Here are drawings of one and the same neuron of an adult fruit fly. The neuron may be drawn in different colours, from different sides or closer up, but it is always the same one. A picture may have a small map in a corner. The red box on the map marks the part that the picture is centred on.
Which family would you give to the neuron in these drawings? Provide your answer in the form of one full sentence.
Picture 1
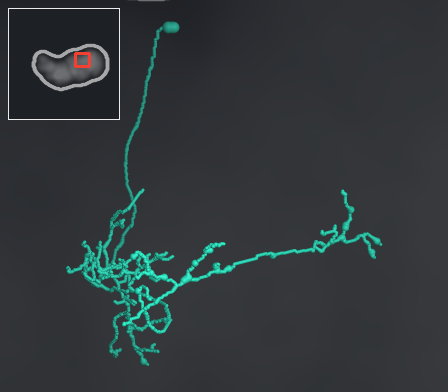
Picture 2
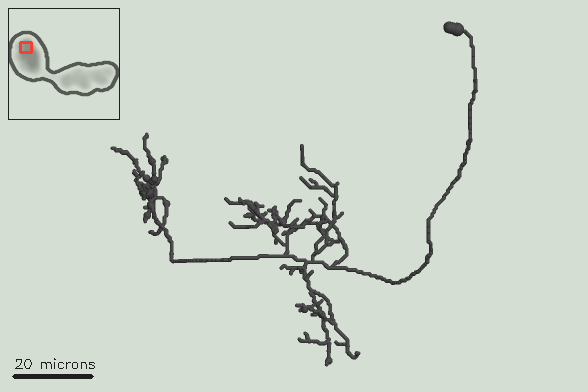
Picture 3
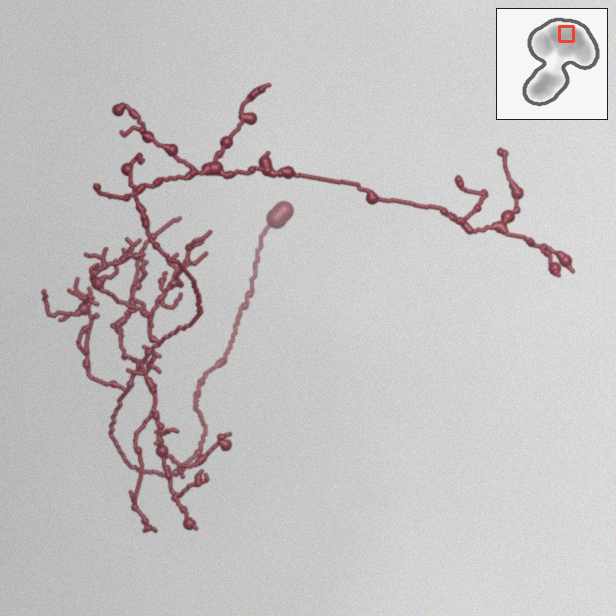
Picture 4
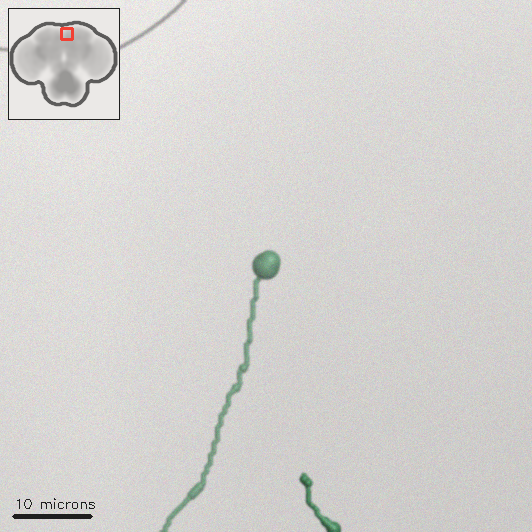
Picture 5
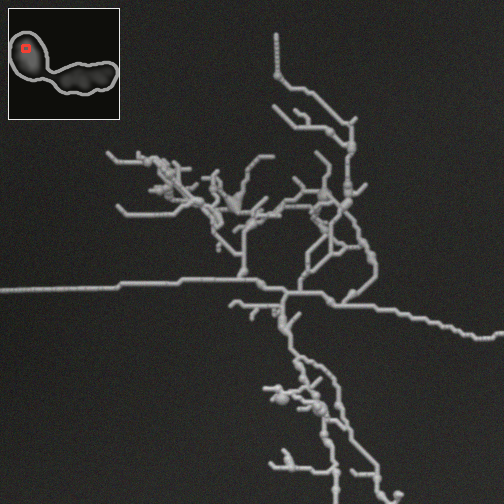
Family assignment for this neuron is class CX.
